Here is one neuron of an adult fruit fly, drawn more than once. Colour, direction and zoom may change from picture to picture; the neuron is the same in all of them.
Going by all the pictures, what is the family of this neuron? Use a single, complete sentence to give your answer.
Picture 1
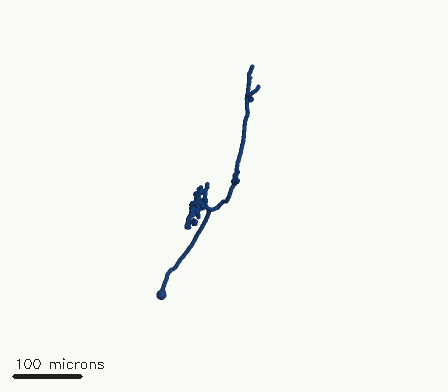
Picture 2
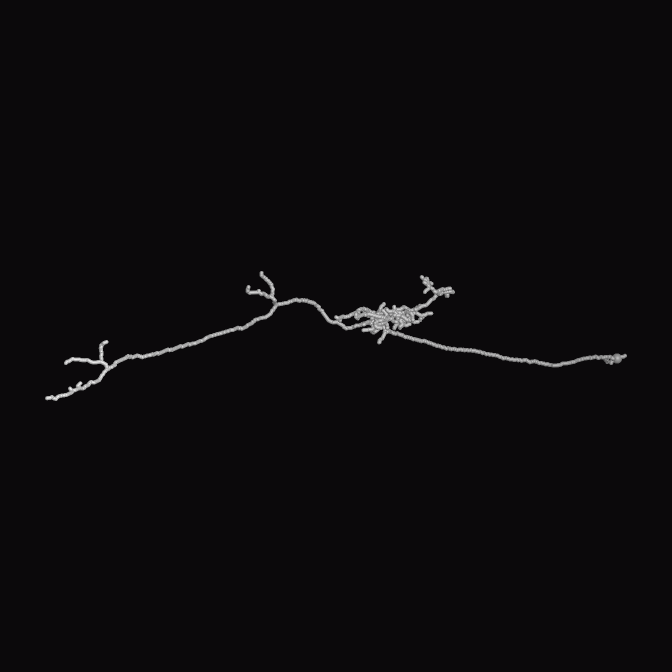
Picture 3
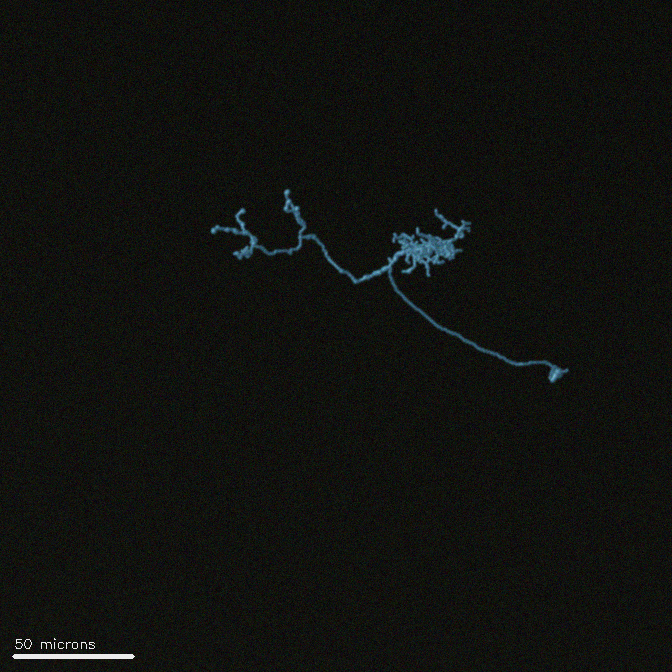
This neuron is given the family hemilineage 08B.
